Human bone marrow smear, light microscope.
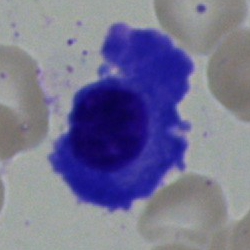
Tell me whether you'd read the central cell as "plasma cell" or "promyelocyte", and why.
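This is a plasma cell, not a promyelocyte. Its outline is irregular, with a ragged, knobbly margin. The cytoplasm is stained a deep blue, and its largest mass extends above the nucleus toward the upper right. A tiny pale spot sits at the upper edge of the nucleus.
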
